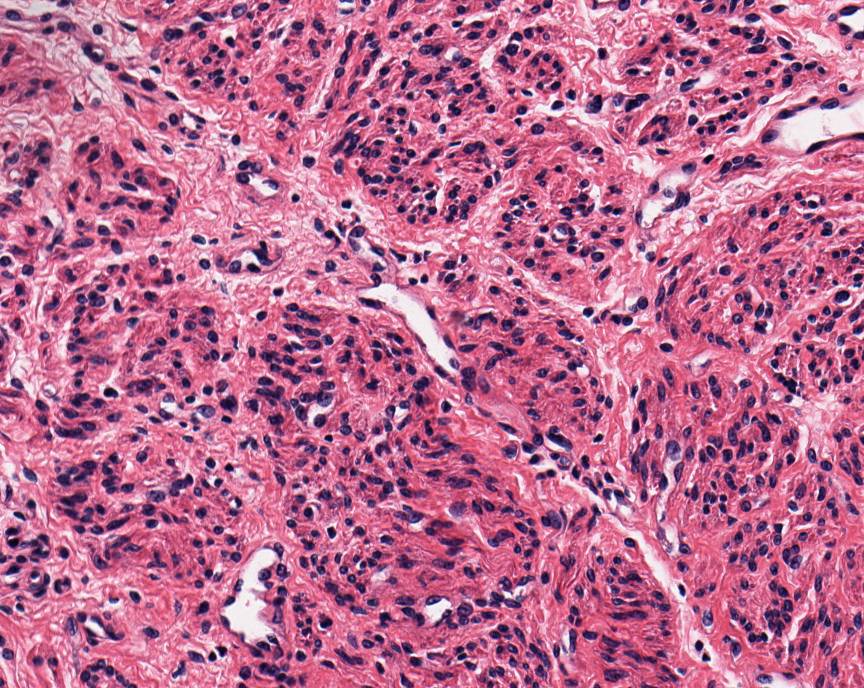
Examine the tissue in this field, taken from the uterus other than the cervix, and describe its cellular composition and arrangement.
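Cells grouped field-wide into rounded and elongated bundles, separated by bands of paler pink fibrous stroma. Bundles oriented variously: some cut lengthwise, others across. Nuclei dark, oval to elongated, closely crowded. Cytoplasm pink; borders between neighbouring cells indistinct.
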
